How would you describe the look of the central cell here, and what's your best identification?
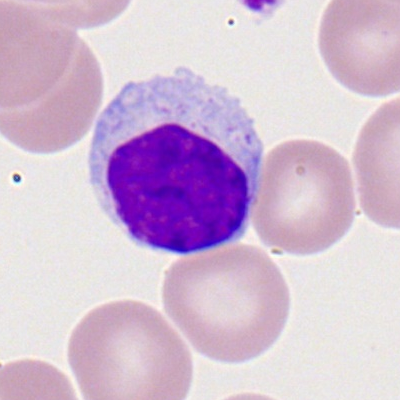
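So the nucleus here sits down toward the lower part of the cell, and its chromatin is dark purple and coarsely clumped. There's more cytoplasm above the nucleus than below it, so the rim is wider on top. You'll also spot a few fine reddish-purple granules scattered through that cytoplasm. It's a lymphocyte.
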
